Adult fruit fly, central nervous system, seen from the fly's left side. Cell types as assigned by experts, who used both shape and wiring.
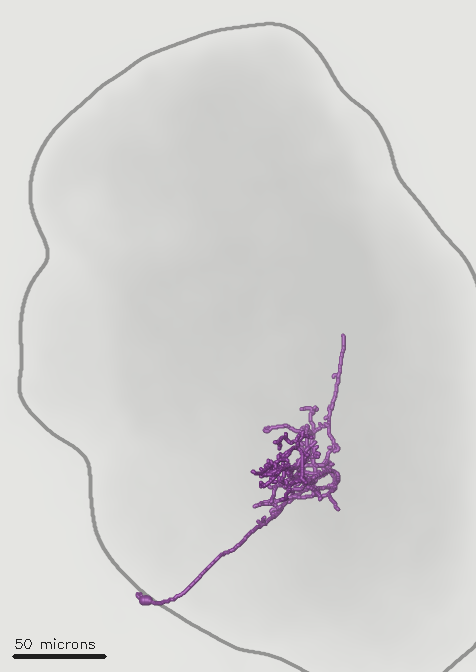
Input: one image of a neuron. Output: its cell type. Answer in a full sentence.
The cell type is AMMC021.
